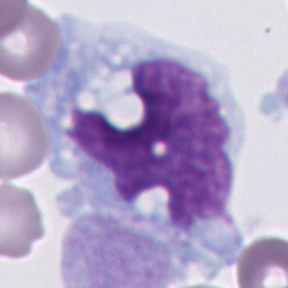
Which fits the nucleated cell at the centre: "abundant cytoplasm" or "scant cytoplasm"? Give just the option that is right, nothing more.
Abundant cytoplasm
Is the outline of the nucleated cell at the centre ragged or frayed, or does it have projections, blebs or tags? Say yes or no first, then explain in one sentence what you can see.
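Yes. The cell outline is irregular with uneven, frayed edges.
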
